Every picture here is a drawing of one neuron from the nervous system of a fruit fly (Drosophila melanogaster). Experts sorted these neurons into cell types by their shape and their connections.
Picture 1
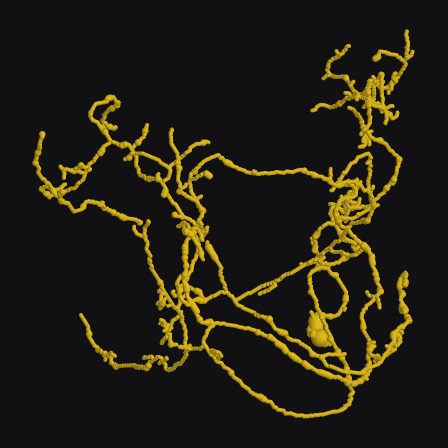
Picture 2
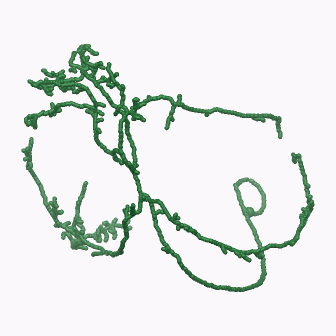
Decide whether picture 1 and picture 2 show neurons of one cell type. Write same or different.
different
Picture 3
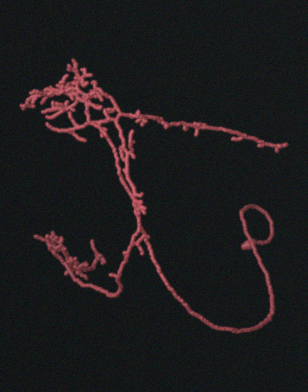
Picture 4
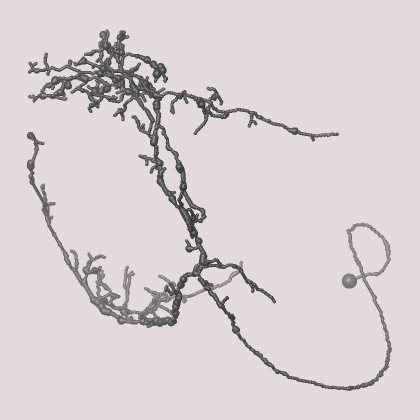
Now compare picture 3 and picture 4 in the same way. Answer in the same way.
same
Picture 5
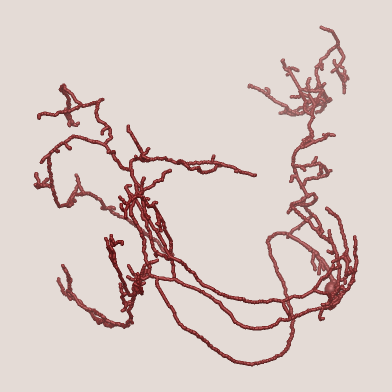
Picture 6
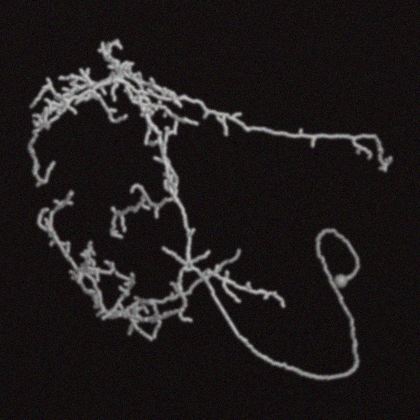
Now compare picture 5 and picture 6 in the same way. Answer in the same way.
different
